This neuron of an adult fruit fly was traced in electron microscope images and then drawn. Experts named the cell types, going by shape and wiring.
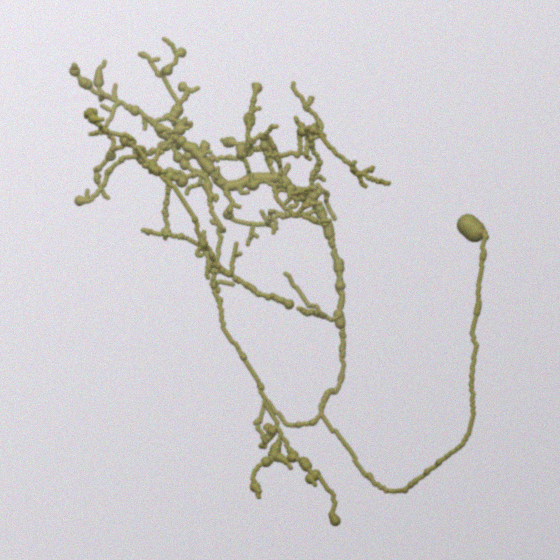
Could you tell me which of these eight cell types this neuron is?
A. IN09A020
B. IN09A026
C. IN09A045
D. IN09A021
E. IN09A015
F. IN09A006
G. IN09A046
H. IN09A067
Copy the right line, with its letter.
G. IN09A046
